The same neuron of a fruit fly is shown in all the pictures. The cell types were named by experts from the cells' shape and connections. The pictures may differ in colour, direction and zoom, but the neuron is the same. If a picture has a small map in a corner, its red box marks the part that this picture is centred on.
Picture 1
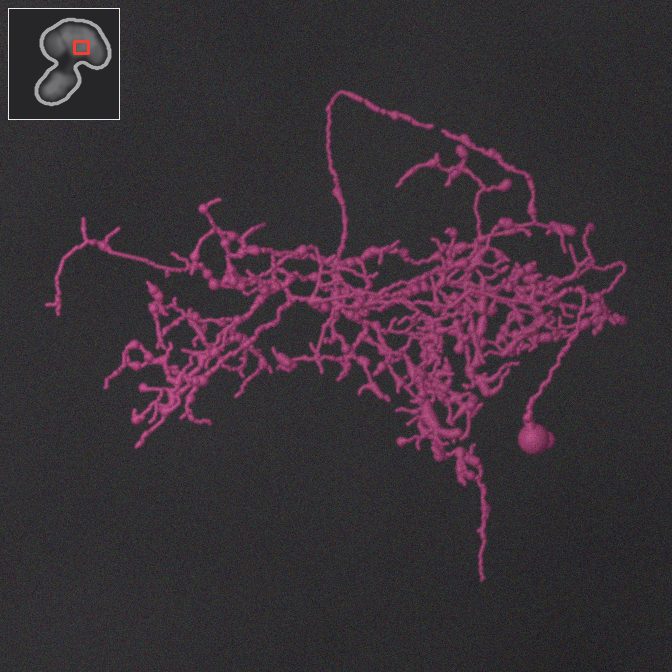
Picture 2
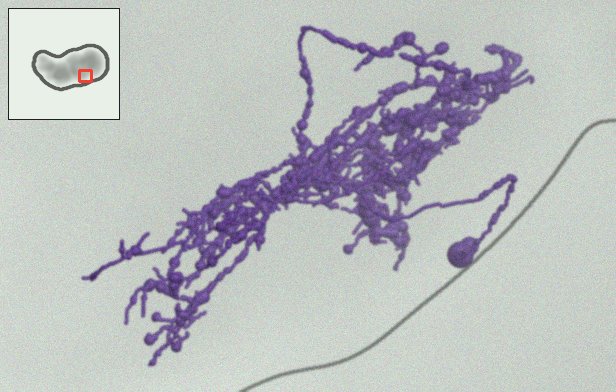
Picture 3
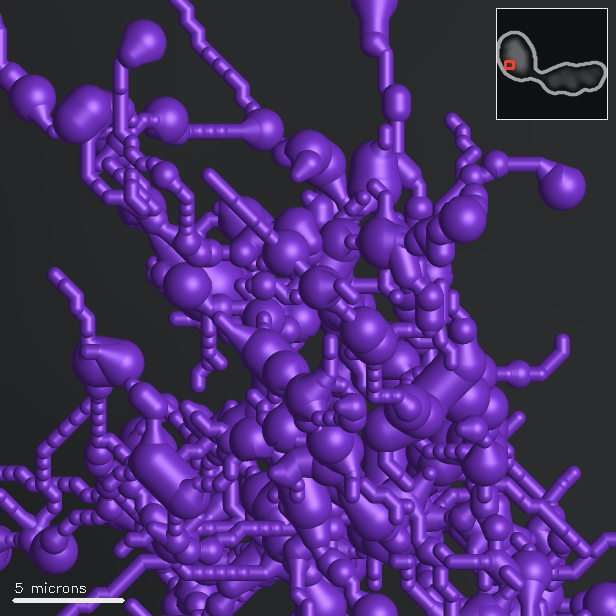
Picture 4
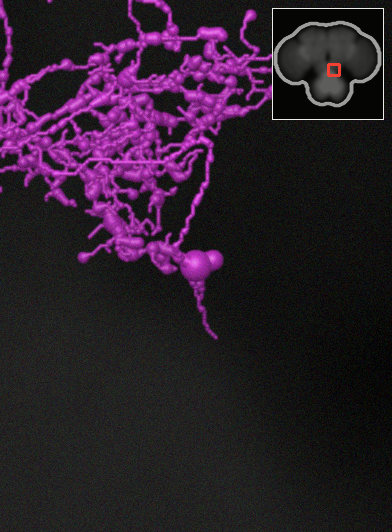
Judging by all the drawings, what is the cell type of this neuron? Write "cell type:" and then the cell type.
cell type: GNG066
